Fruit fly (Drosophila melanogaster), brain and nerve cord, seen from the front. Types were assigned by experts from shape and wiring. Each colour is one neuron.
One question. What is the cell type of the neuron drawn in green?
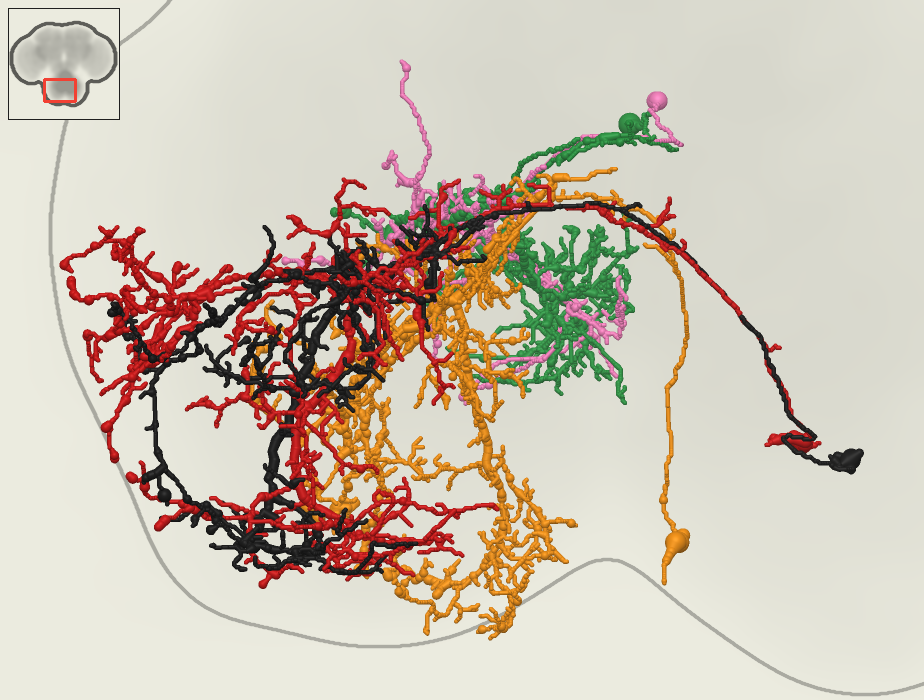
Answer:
IN12B022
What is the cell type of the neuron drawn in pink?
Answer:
IN12B062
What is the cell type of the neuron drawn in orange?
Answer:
IN12B024_c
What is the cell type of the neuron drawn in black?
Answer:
IN12B025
